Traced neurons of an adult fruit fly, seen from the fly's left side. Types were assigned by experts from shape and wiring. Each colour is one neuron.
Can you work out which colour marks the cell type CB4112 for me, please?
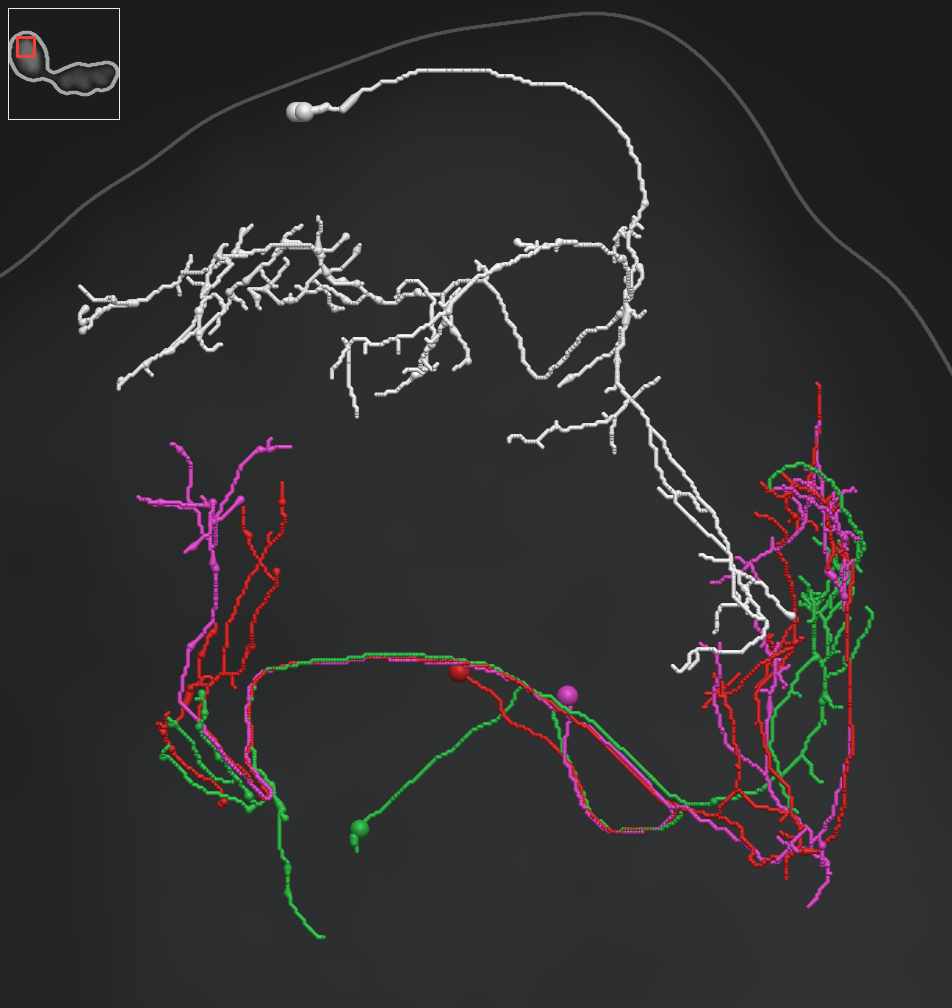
green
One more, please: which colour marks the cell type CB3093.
white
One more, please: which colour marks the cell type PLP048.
magenta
